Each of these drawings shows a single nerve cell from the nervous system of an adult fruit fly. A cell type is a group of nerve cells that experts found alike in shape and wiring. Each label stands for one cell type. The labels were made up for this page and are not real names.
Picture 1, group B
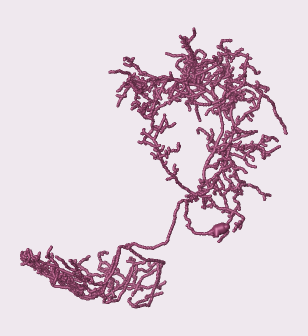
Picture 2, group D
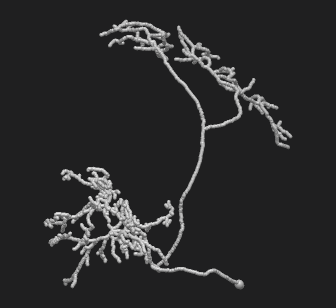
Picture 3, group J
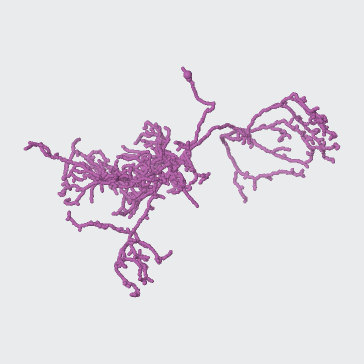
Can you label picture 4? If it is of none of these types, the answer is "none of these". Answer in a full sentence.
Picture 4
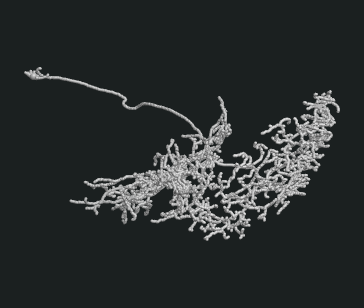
It belongs to none of these.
